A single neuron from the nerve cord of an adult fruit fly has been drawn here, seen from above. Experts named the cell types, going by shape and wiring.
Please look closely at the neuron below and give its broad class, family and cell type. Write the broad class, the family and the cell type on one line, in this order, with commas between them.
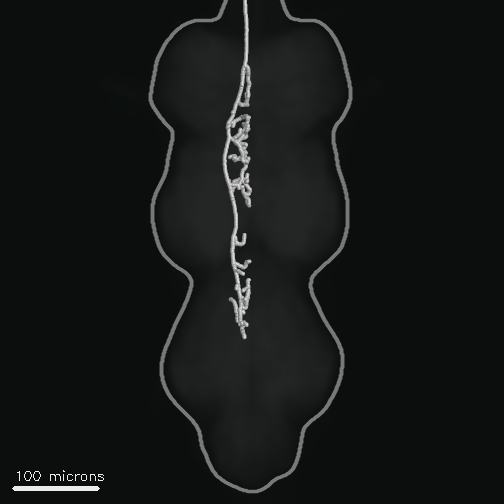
descending neuron, DNp, DNp55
